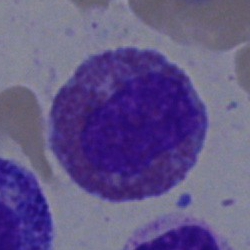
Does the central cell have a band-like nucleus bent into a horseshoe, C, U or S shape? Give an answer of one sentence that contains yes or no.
No, it is a compact round or oval mass that the nucleus forms.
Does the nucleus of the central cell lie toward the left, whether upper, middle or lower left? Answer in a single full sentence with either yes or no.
No, most of its cytoplasm is found to the left of its nucleus.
